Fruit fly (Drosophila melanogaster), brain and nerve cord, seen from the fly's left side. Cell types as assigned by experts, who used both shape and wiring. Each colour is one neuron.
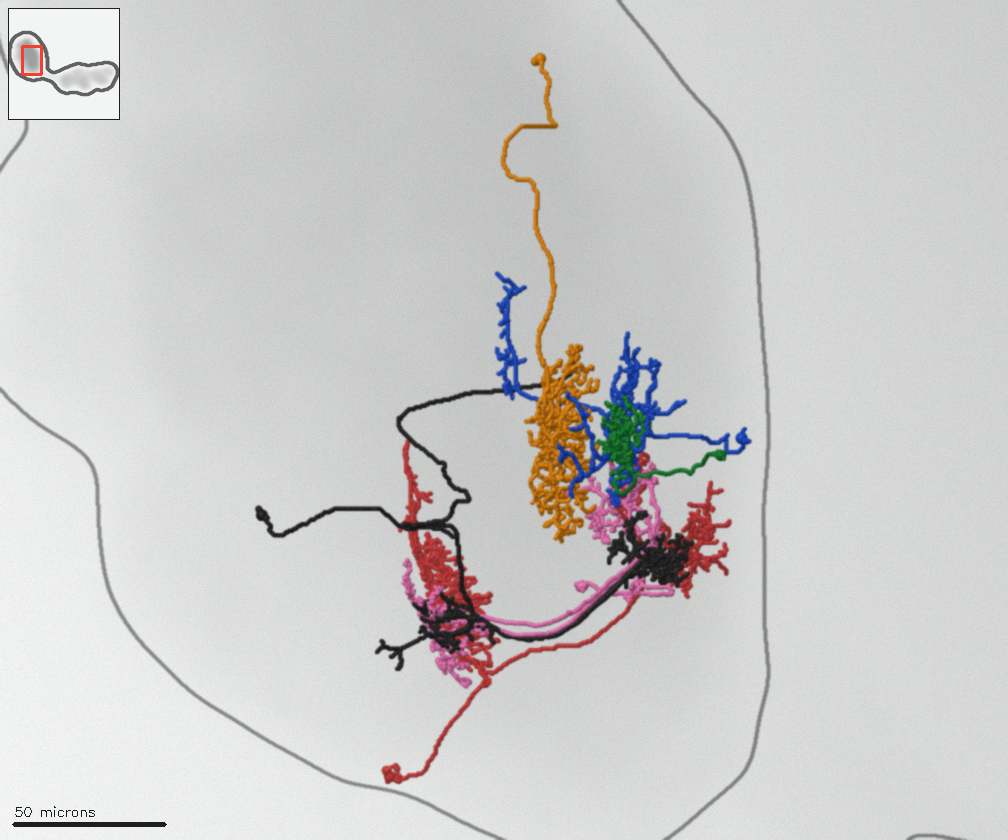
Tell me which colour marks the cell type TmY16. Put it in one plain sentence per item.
The colour is red.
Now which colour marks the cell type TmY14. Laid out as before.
The colour is black.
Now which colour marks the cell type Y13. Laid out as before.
The colour is blue.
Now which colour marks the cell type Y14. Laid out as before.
The colour is pink.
